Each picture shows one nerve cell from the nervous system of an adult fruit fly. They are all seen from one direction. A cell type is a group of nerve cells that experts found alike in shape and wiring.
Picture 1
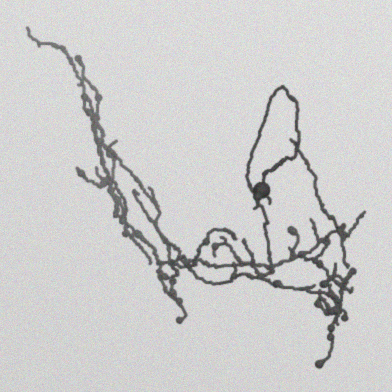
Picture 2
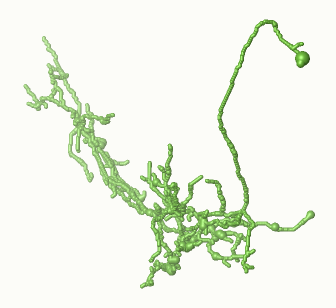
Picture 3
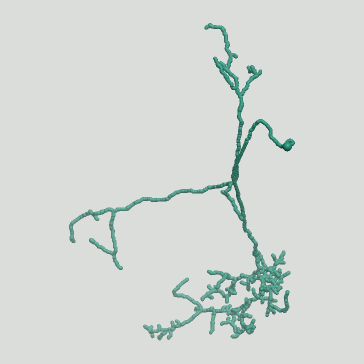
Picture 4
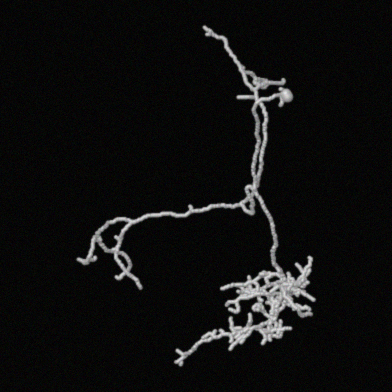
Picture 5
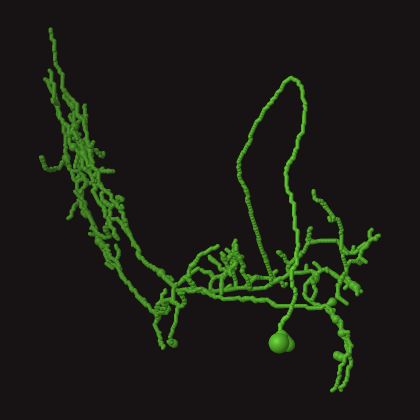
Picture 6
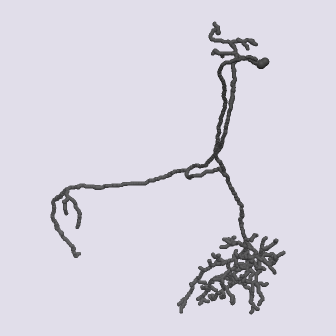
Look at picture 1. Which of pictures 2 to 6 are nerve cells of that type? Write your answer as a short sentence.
Picture 5 is of the same cell type.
